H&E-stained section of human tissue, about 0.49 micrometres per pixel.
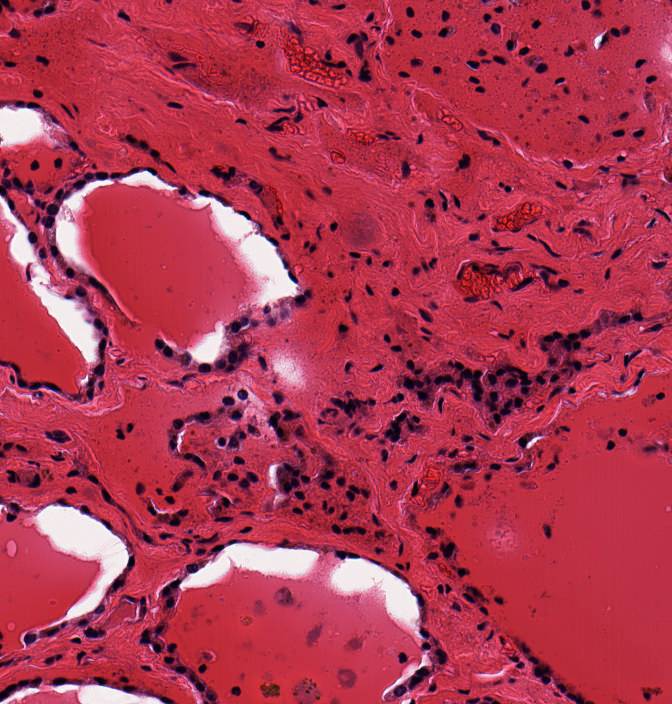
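Thyroid. Rounded follicles lie along the left side and bottom of the field, their lumens filled with homogeneous pink colloid; fibrous stroma occupies the upper right. Within the stroma in the upper right, small vessels are packed with red blood cells. No fat cells are present.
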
